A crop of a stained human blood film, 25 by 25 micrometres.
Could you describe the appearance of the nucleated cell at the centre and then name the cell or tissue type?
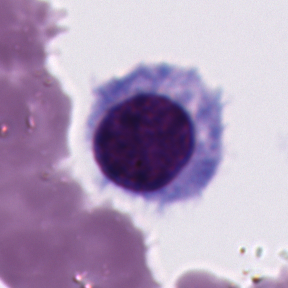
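The nuclear edge runs smooth, without notch or indentation, and dense dark purple chromatin extends throughout the nucleus. No nucleolus can be seen. The cytoplasm shows no distinct granules. This is a hairy cell.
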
